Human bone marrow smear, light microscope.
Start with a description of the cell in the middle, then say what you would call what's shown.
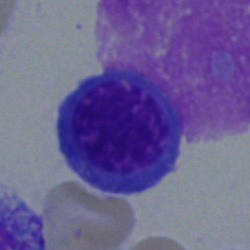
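The cell has a smooth, round outline. A narrow rim of deep blue cytoplasm runs all the way around the nucleus. The chromatin is dark purple, broken by small, scattered paler patches. This is an erythroblast.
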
